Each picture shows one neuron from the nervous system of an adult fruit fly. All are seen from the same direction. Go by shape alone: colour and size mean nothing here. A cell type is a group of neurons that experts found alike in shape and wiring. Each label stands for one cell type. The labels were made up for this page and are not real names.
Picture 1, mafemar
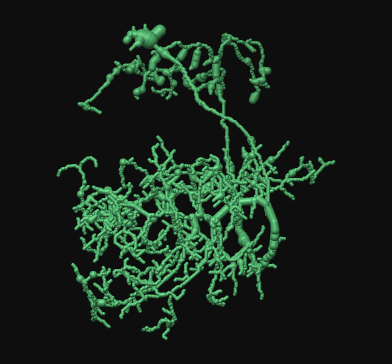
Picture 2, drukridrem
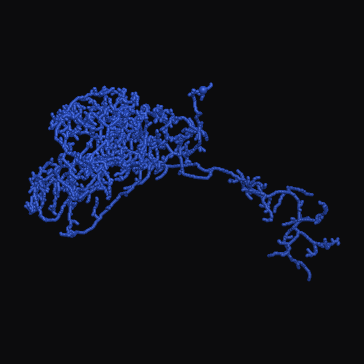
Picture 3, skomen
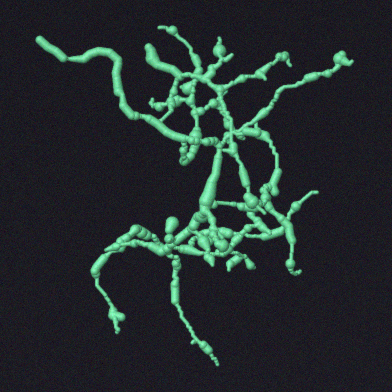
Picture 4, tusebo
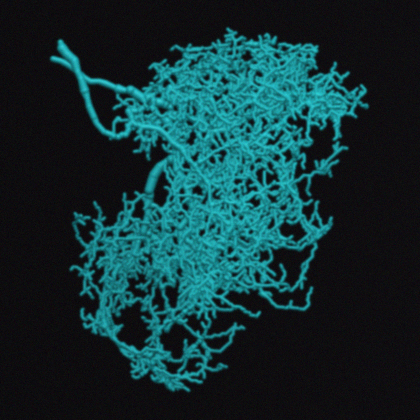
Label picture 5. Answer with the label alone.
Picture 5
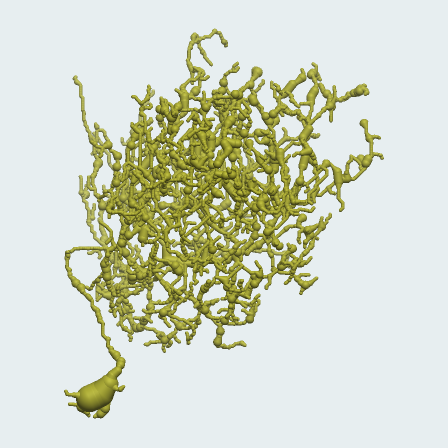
mafemar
